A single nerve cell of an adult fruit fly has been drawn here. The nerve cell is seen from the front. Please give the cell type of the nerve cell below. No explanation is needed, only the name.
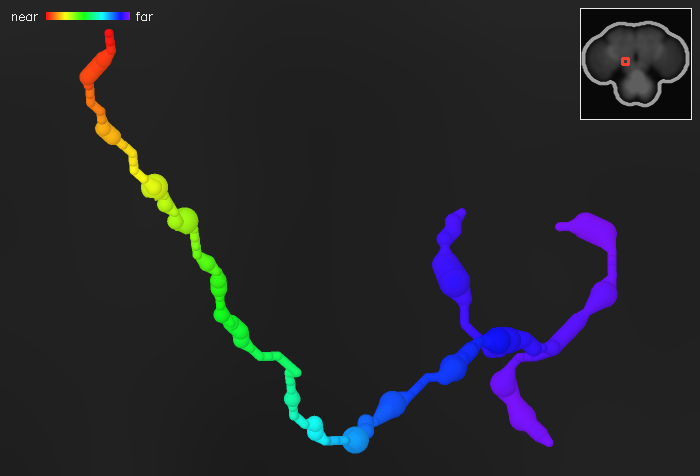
JO-EV2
